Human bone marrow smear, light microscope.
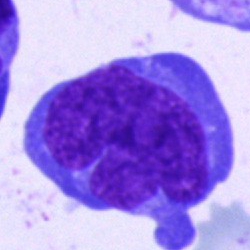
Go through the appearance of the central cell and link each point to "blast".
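What fits a blast here is mainly the nucleus, which fills most of the cell.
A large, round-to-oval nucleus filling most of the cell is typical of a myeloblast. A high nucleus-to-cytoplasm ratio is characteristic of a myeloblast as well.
The rest you simply see as it is: a deep cleft cuts into the nucleus from its lower edge, the cytoplasm is a fairly deep blue, and a rounded knob of cytoplasm bulges out from the bottom edge of the cell.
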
